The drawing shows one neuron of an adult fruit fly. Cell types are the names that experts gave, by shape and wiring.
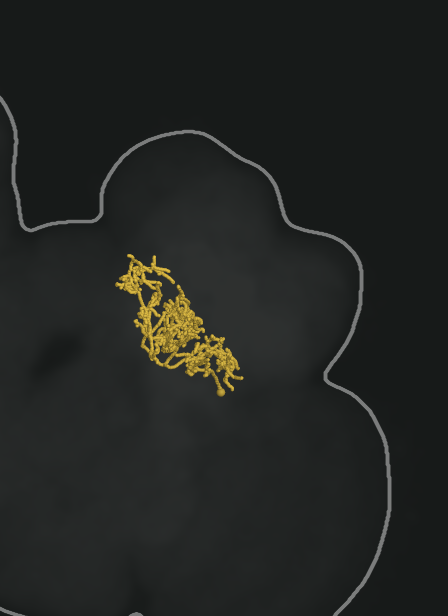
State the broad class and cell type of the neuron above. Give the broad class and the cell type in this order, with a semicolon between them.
nerve-cord intrinsic neuron; INXXX138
